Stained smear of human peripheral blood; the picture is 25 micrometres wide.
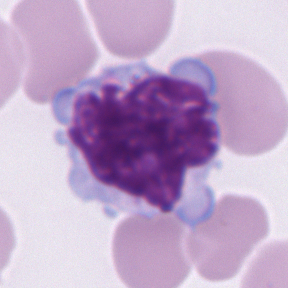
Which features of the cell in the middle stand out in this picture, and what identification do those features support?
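Working through it in order: the nucleus has an irregular, folded outline with several notches and bulges, and is about 12 micrometres across. It fills most of the cell, leaving a narrow rim of cytoplasm. Next, the chromatin is dark purple and coarsely clumped. Last, the cell margin carries several small rounded blebs of pale cytoplasm. The cell is a monocyte.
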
